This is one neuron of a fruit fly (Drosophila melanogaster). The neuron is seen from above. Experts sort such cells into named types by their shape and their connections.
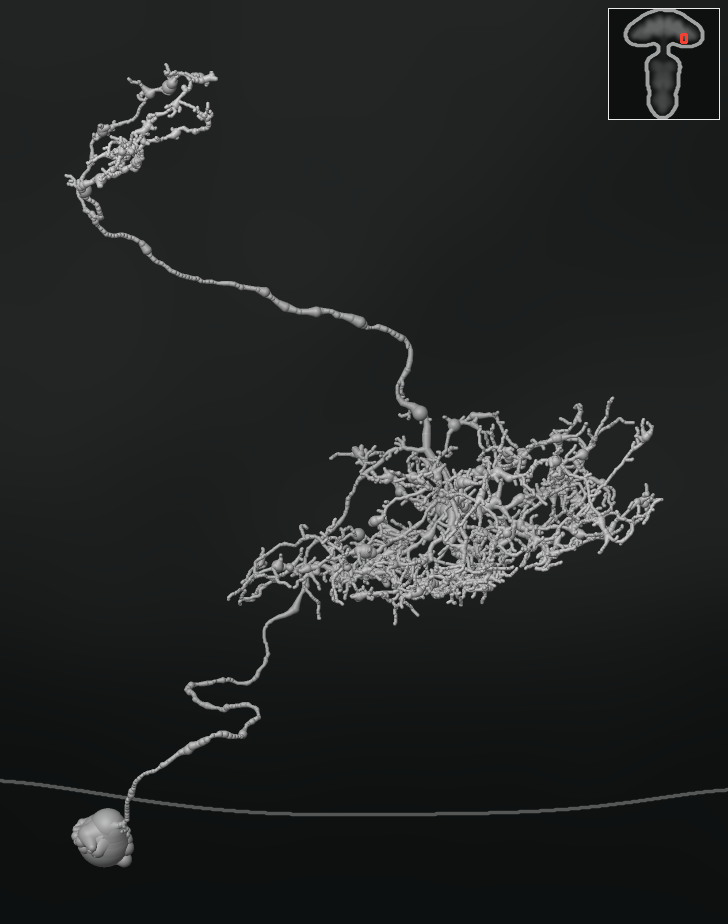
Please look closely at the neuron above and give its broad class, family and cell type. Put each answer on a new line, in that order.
optic-lobe intrinsic neuron
Tlp
Tlp13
